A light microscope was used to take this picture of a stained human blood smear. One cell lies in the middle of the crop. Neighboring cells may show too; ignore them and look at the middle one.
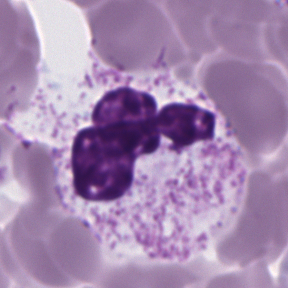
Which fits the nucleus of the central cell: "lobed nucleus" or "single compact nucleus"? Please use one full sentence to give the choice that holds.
There is a nucleus divided into separate segments in this cell.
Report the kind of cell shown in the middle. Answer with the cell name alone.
segmented neutrophil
